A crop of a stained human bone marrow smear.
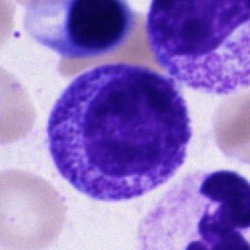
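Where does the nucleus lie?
Off-centre, toward the upper right of the cell.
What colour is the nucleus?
Deep purple throughout.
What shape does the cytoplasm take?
A crescent, widest on the lower left, crowded with many purple granules.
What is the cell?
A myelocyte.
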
